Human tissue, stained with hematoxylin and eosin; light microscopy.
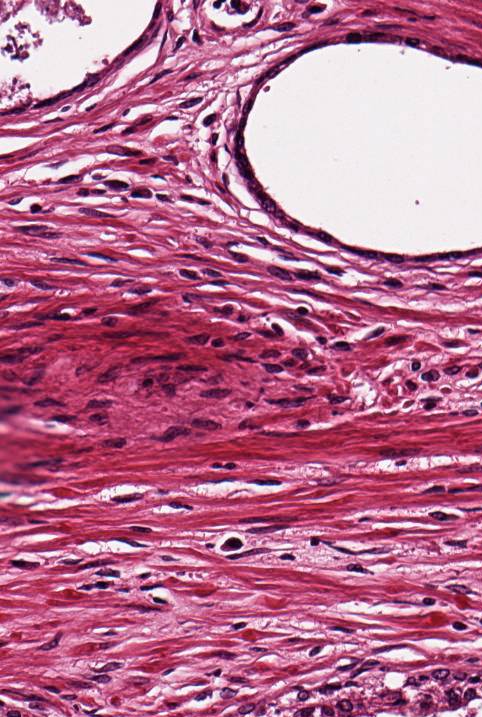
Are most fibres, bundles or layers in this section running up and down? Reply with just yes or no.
No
